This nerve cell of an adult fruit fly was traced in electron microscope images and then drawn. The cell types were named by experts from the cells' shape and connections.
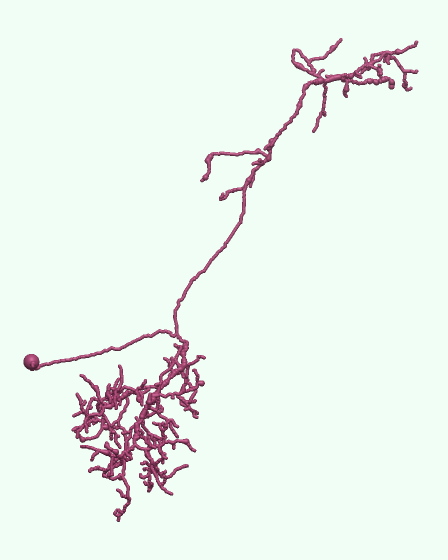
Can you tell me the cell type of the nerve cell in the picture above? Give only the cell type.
LHPD2a1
